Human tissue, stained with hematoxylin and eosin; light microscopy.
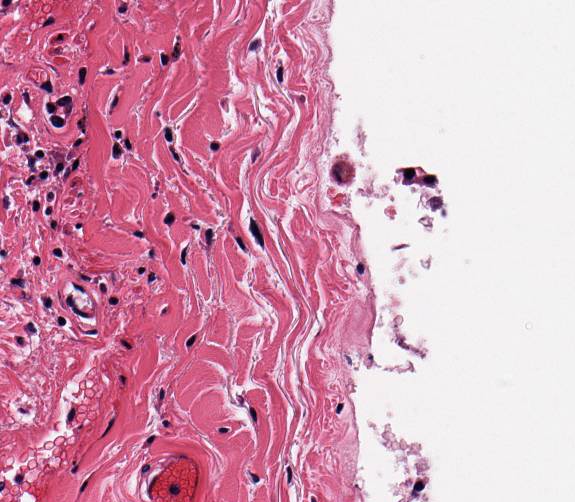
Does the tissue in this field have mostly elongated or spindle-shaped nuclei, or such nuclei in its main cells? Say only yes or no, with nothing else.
Yes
